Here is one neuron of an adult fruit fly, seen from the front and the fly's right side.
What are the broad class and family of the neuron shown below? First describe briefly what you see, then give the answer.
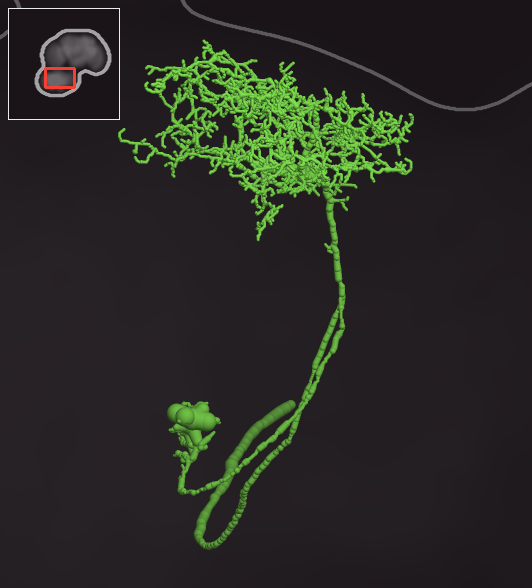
More than a hundred branch ends can be seen. As drawn here it is taller than it is wide. Its broad class is motor neuron of the nerve cord. The family is hemilineage 03B.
